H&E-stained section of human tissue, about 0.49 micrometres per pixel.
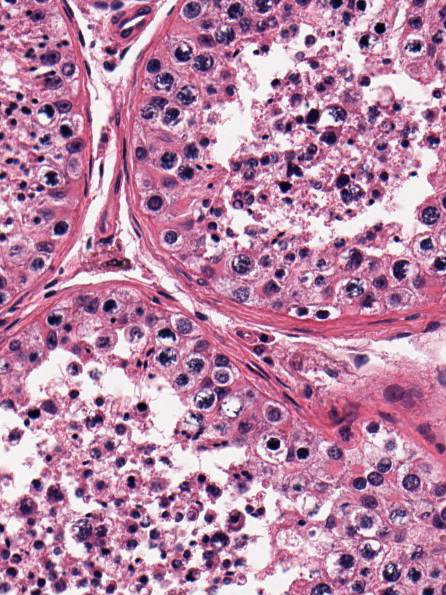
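Testis, H&E. Three large rounded tubular units fill the field, parted by narrow bands of pink tissue. Tubule lining: epithelium of many cell layers. Middle layers: large cells, big round nuclei, coarse clumped chromatin. Tubule centres: irregular white spaces with scattered loose cells.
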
